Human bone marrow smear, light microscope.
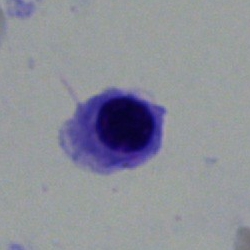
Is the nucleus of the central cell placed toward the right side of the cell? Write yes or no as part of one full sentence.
Yes, this cell carries its nucleus toward the right side.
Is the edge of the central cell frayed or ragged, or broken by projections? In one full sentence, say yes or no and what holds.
Yes, this cell's edge is broken by ragged or frayed parts, projections, blebs or tags.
